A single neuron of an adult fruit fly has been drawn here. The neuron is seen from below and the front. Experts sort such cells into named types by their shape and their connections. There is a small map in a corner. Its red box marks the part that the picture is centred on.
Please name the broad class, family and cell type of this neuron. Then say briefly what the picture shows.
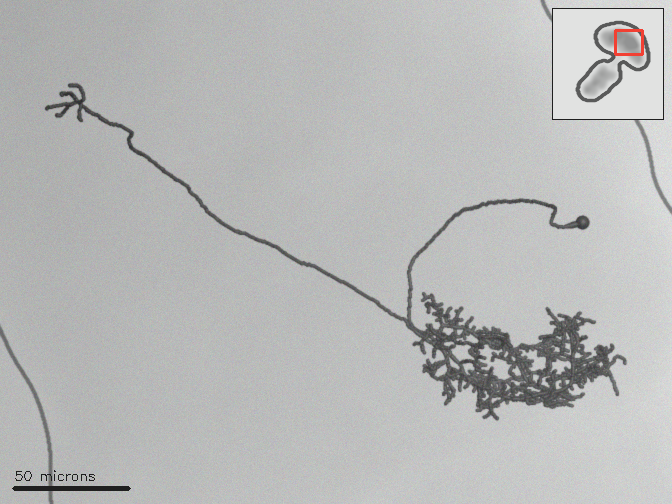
It is a central-brain intrinsic neuron. The family is hemilineage VLPa2. It is of cell type CB3513. Its cell body lies on the right of the picture. By the scale bar it is about 250 microns wide in this view. Dozens of branch ends can be seen.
